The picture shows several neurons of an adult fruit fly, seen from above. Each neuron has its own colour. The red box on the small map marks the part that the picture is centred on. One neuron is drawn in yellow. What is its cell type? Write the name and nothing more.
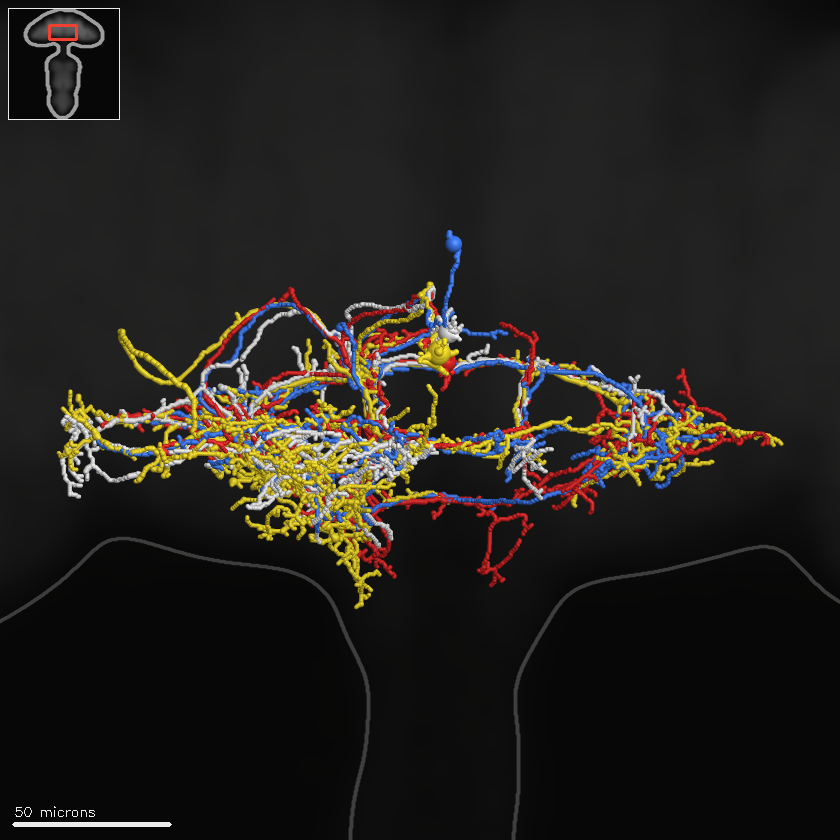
PS116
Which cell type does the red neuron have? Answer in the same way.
PS117_a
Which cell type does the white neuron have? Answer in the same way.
PS115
